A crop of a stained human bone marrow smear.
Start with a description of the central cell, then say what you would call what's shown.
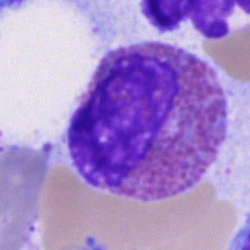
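You'll see the outline's smooth, round to slightly oval, with the nucleus pushed off-centre to the left. Its chromatin is dark purple, moderately clumped, with small paler patches. Plenty of cytoplasm makes a broad zone on the right. That's an eosinophil.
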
